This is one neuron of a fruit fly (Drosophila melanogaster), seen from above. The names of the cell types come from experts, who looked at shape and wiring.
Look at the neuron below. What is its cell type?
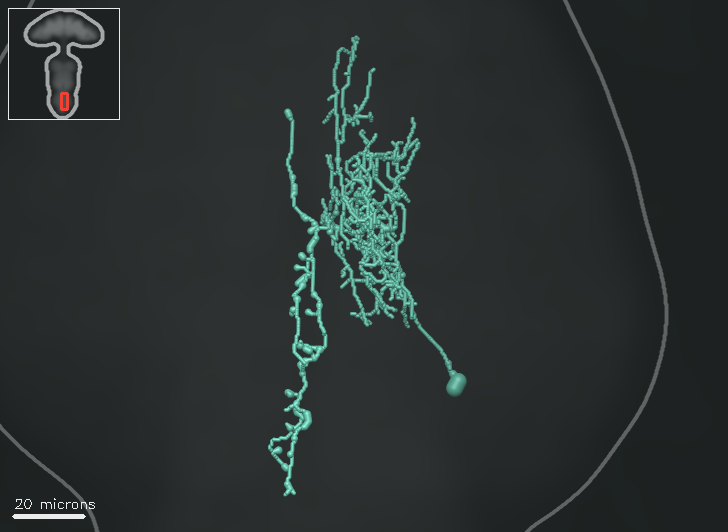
IN06B073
